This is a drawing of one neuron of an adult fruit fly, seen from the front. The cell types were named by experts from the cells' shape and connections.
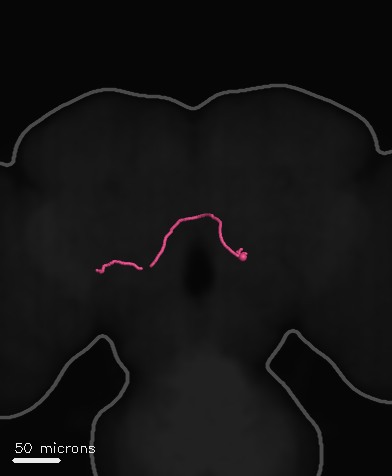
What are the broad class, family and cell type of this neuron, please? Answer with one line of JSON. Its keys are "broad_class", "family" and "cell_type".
{"broad_class": "sensory neuron entering the brain", "family": "class olfactory", "cell_type": "ORN_VA7m"}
